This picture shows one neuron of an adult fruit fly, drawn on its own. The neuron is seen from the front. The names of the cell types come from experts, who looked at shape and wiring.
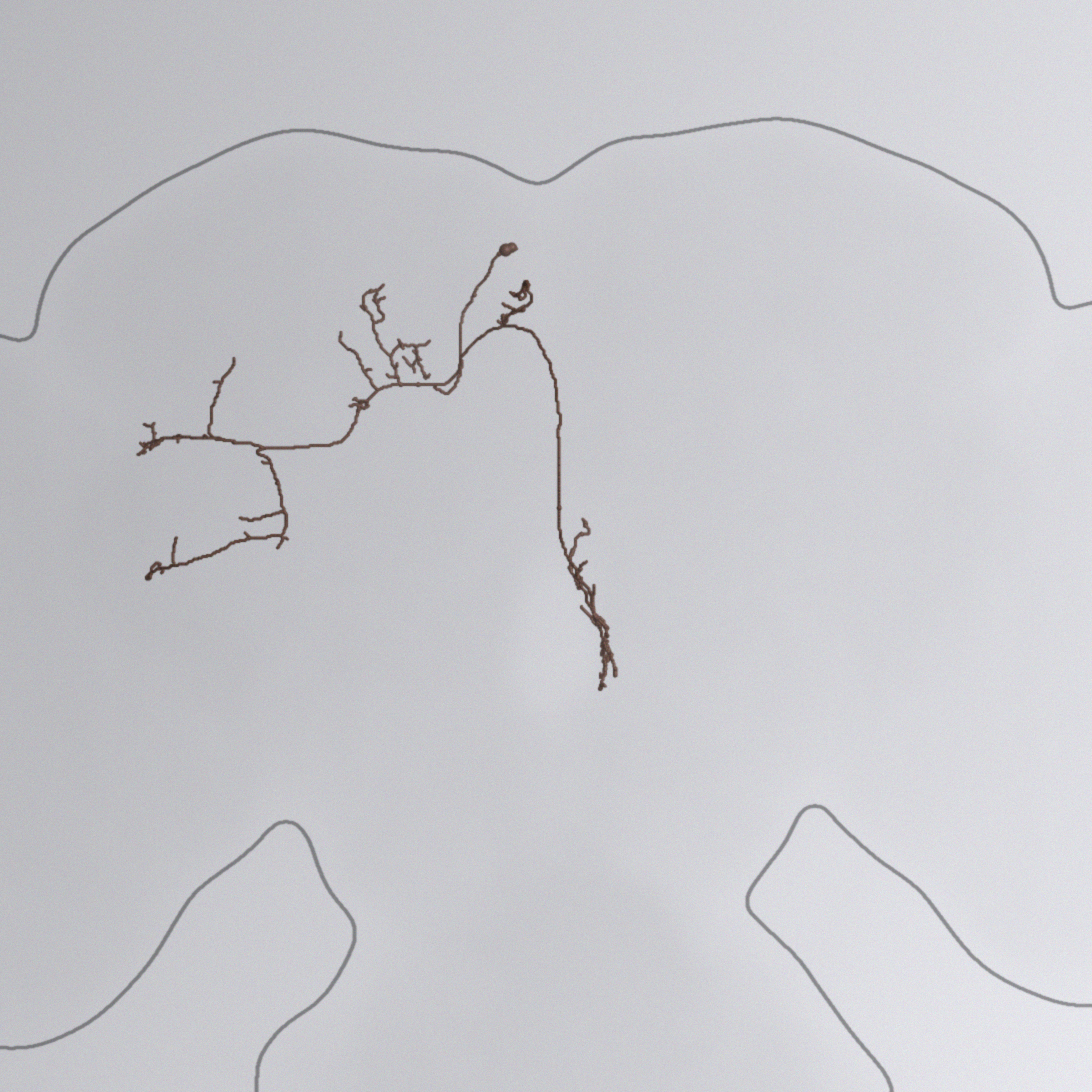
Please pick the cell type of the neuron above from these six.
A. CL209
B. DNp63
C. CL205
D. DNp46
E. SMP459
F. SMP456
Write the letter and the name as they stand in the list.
A. CL209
